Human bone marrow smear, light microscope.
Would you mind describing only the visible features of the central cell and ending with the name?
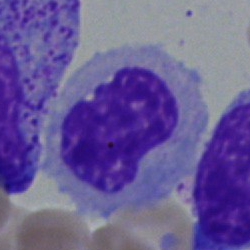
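Nucleus broad and irregular, notched at upper and left margins. Chromatin dark purple and clumped, scattered paler patches between clumps. No distinct nucleoli. Cytoplasm without visible granules. Cell: metamyelocyte.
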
